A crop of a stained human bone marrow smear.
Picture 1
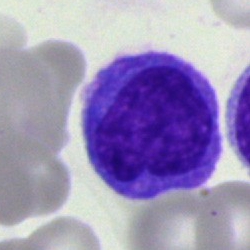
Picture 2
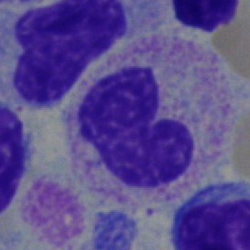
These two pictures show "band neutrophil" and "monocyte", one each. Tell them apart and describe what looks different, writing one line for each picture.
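Picture 1 shows a monocyte: The nucleus fills most of the cell.
Picture 2 shows a band neutrophil: The cytoplasm is abundant and pale lilac-grey.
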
